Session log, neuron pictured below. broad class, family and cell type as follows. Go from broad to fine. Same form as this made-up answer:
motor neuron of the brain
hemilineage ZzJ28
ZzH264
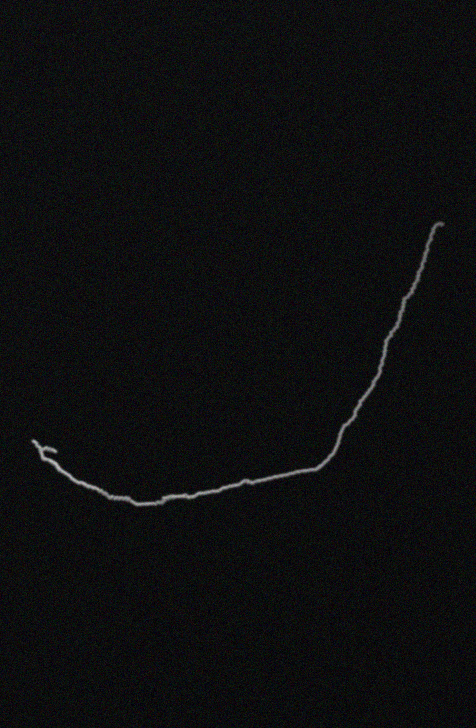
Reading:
sensory neuron entering the nerve cord
class mechanosensory tactile
SNta34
